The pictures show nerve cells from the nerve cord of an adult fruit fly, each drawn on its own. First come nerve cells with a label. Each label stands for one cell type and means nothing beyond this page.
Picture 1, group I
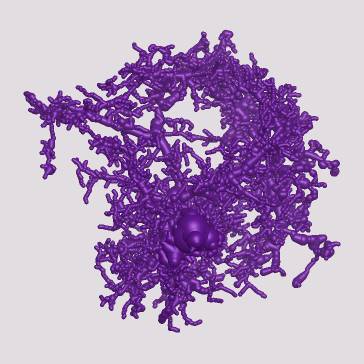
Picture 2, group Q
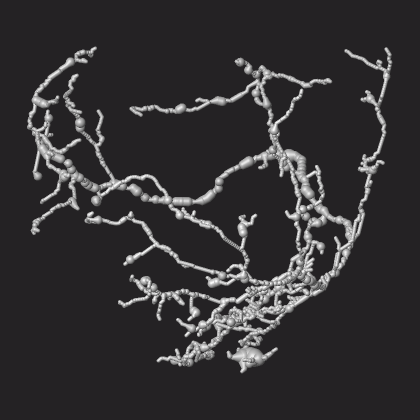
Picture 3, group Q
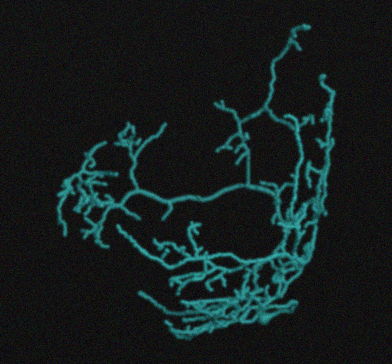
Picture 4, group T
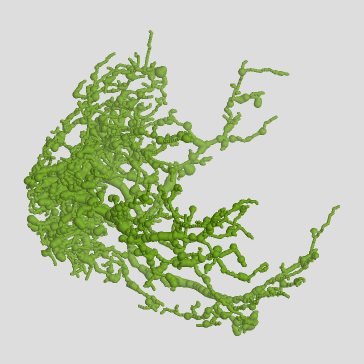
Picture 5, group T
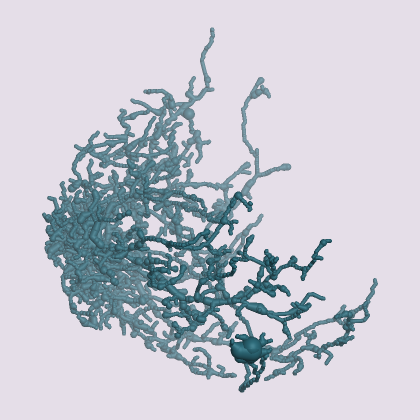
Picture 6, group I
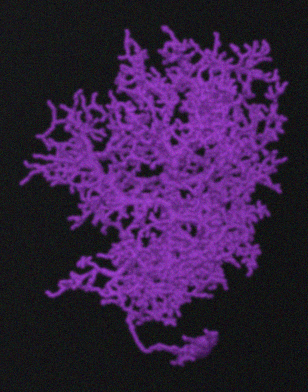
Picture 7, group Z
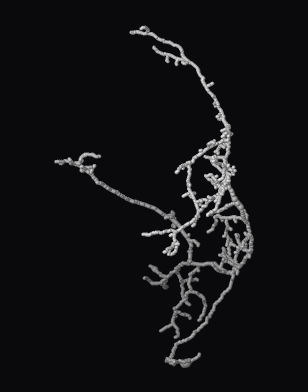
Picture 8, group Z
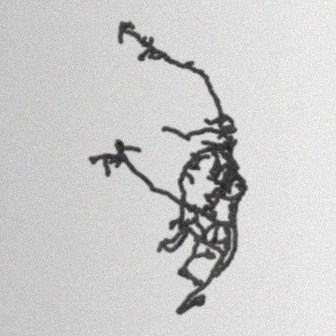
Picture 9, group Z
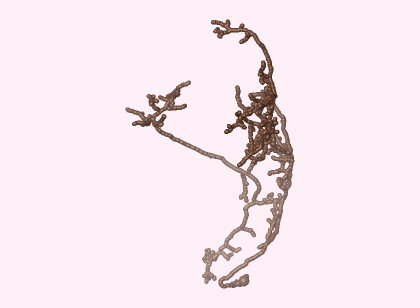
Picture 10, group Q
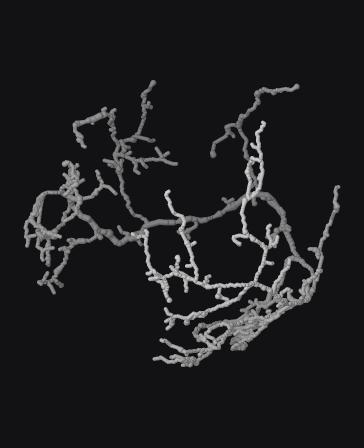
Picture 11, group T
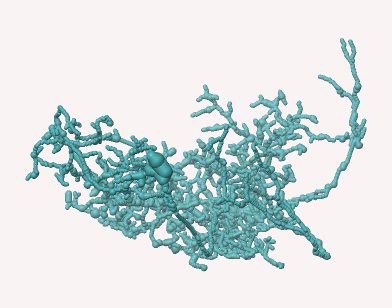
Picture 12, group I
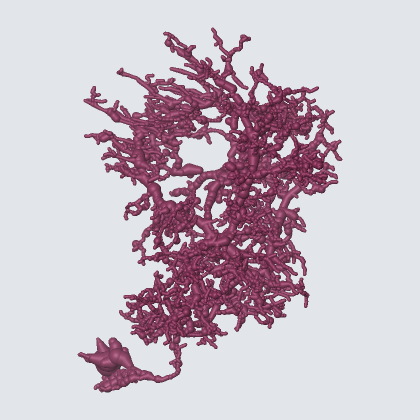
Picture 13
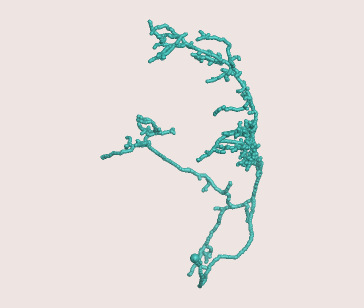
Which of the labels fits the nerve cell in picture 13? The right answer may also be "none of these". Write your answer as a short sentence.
It belongs to group Z.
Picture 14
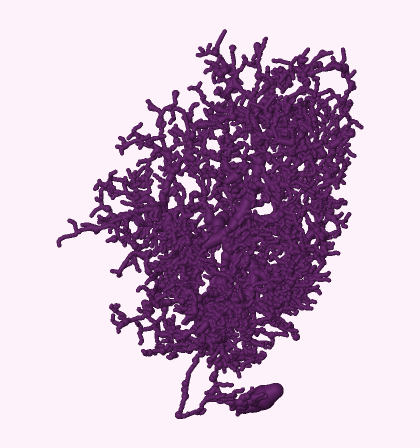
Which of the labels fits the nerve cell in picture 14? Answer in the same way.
It belongs to group I.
